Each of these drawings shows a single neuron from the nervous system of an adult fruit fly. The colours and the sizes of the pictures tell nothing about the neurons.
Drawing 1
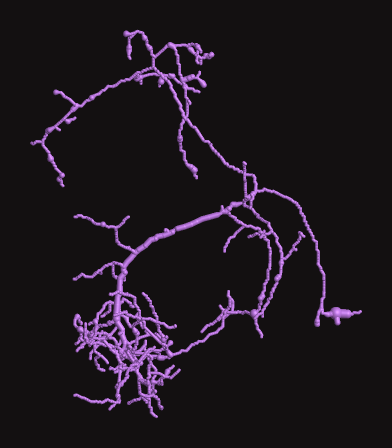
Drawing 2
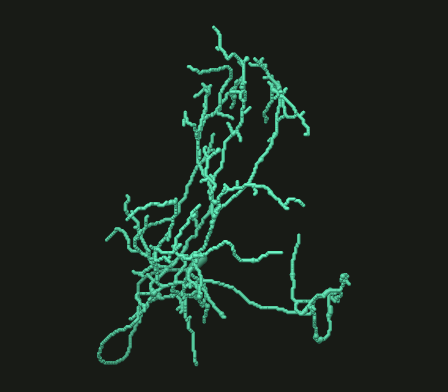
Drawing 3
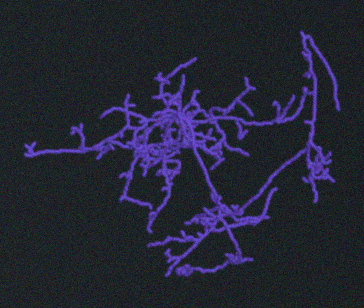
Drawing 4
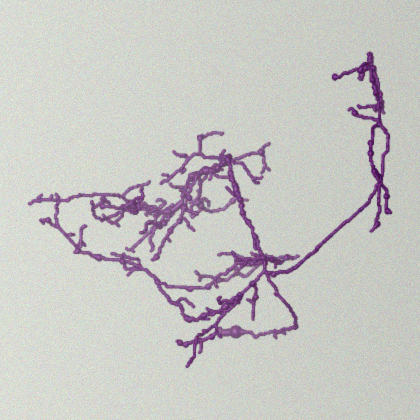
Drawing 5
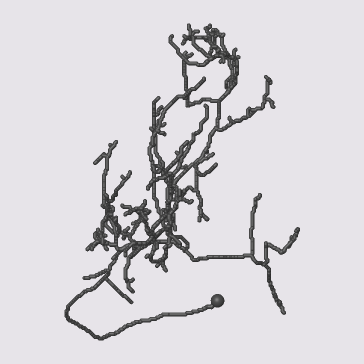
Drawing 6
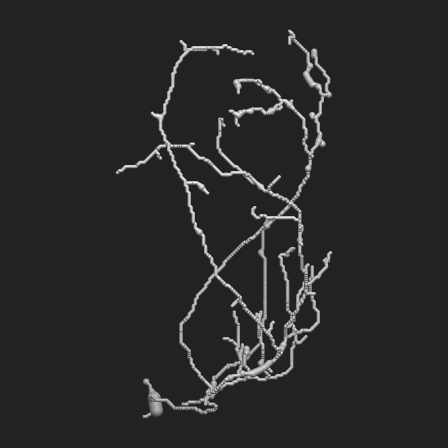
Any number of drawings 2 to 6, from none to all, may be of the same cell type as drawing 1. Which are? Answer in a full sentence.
Drawing 3 and drawing 4 are of the same cell type.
